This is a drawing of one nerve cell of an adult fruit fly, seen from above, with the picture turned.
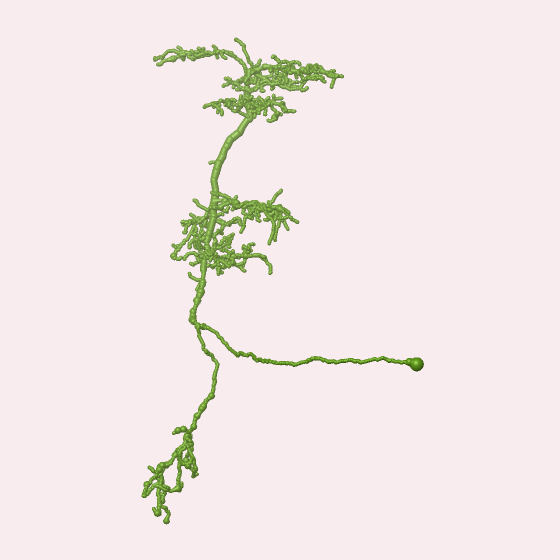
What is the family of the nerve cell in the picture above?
hemilineage VPNd1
